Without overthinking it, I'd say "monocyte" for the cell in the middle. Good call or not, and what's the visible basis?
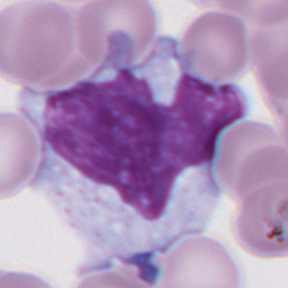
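Deciding point: fine pinkish-red granules scattered through the cytoplasm.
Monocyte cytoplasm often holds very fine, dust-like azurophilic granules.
Verdict: monocyte fits. Cytoplasm pale greyish-blue. Outline irregular, dented where neighbouring red cells press against it.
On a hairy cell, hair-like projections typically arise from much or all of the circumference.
Dents from pressing red cells are not such projections, so the outline lends hairy cell no support.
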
